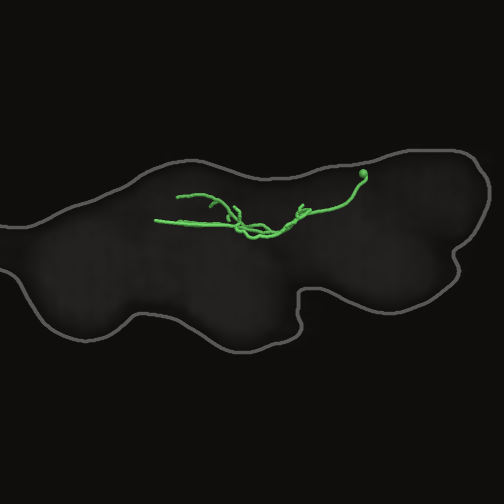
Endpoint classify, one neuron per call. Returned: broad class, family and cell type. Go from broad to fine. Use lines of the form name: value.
broad class: nerve-cord intrinsic neuron
family: hemilineage 07B
cell type: IN07B096_b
